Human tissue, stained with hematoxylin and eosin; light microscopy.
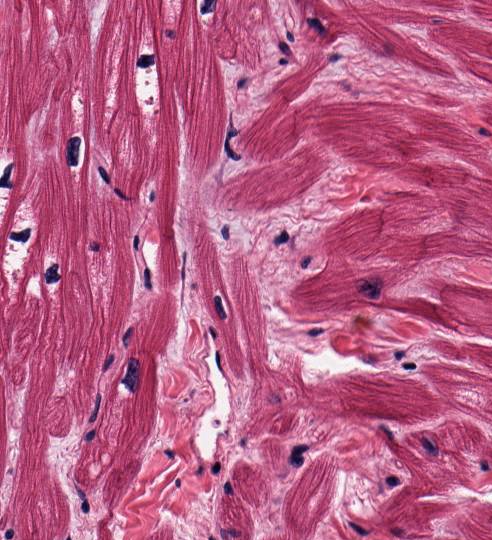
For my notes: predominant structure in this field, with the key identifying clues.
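Myocardium. Fibres branch and join their neighbours.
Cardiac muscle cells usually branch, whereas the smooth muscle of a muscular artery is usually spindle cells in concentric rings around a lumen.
Fibre cytoplasm deeply eosinophilic, with fine longitudinal myofibrillar streaks.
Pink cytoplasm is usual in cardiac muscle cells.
Between fibres, loose pale pink connective tissue with scattered small dark nuclei, most plentiful in a band down the centre.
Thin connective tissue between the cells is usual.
Narrow slit-like clear spaces between fibres in the left half.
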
